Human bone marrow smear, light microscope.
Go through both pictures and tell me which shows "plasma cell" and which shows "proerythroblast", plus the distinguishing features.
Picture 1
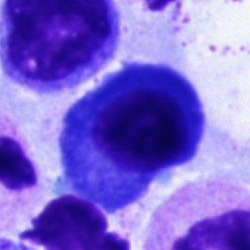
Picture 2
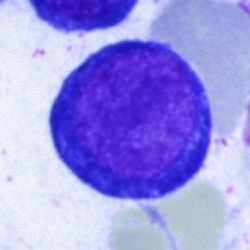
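Of the two, picture 1 holds the plasma cell and picture 2 the proerythroblast. Taking nuclear position next: in the plasma cell the nucleus lies off-centre toward the upper right, and the cytoplasm is widest on the lower left. Then chromatin: dark and dense throughout in the plasma cell, but finely granular and evenly spread, without coarse dark clumps, in the proerythroblast.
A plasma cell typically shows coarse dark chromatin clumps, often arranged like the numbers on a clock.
Then cytoplasm: deep blue in both, though in the proerythroblast it forms only a thin rim around the nucleus.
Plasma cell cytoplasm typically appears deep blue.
Neither cell shows granules, and the proerythroblast shows no vacuoles either. Finally, outline: the proerythroblast is smooth and nearly round, with no blebs or hair-like projections standing out from its surface.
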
